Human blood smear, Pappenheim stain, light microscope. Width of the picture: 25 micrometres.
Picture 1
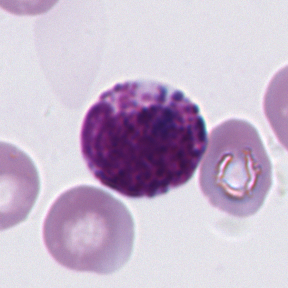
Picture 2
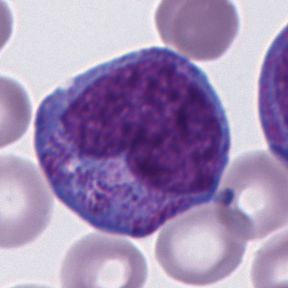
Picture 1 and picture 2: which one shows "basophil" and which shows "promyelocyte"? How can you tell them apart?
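Picture 1 shows a basophil; picture 2 shows a promyelocyte. Size first: the basophil is about 11 micrometres across, the promyelocyte about 18 micrometres. Granules next: in the basophil, coarse dark purple granules of varying size pack the cell and reach right out to the edge, leaving the margin slightly bumpy, while in the promyelocyte fine purple granules are scattered through the cytoplasm. Then the nucleus: in the basophil the granules cover it, so its outline cannot be made out, whereas the promyelocyte's nucleus is indented on its lower side into a kidney shape and fills the upper and right part of the cell. Finally, the promyelocyte has a paler zone of cytoplasm lying within the nuclear indentation.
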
